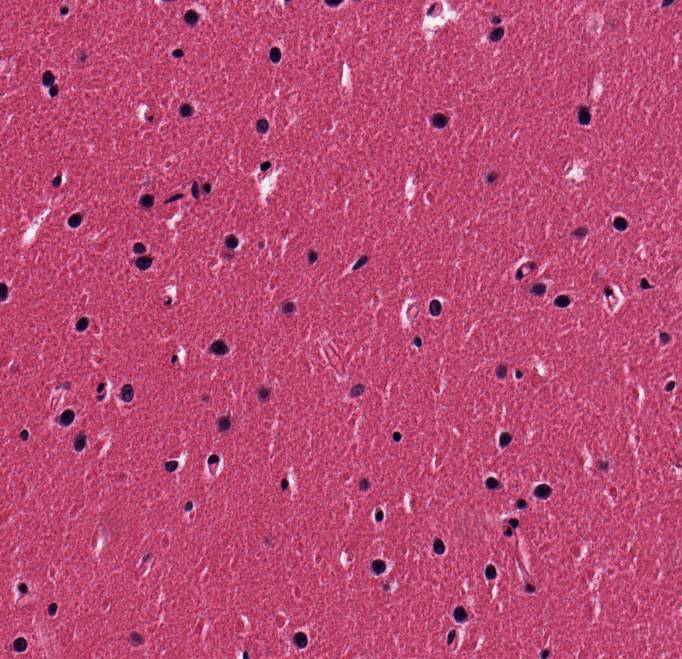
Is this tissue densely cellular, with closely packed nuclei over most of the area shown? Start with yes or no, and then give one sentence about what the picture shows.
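No. Cell density is low and roughly even across the field, with only occasional pairs or small groups of nuclei.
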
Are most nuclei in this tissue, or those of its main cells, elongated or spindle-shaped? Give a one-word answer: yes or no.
No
